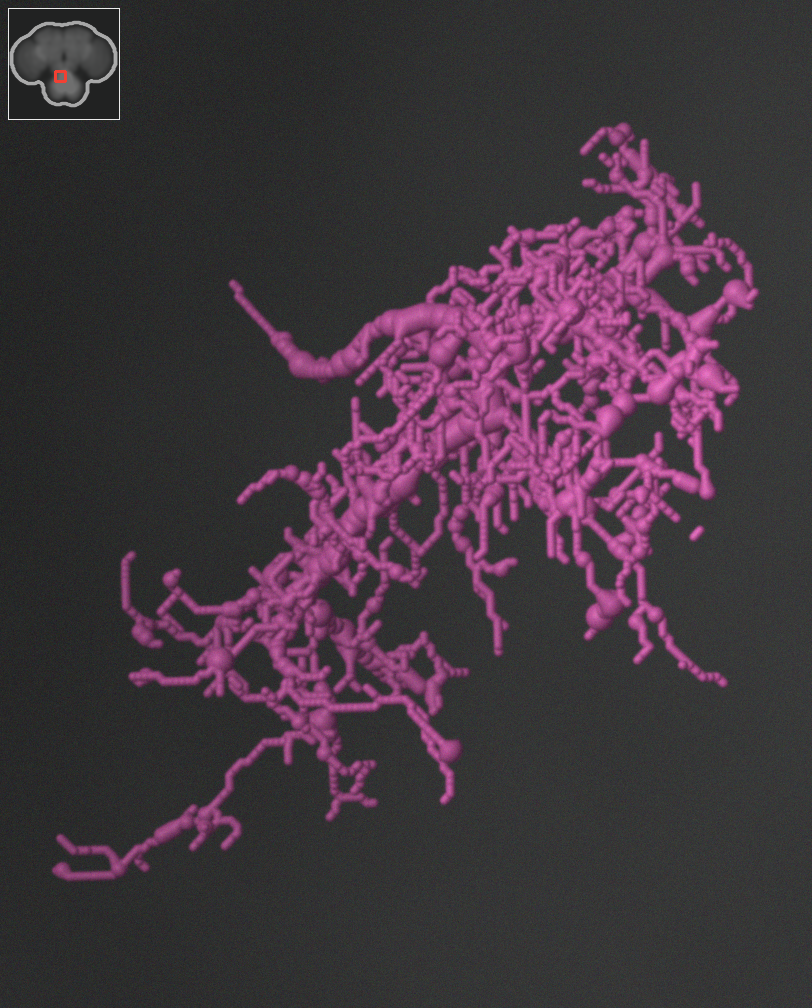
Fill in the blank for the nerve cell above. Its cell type: MNad31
